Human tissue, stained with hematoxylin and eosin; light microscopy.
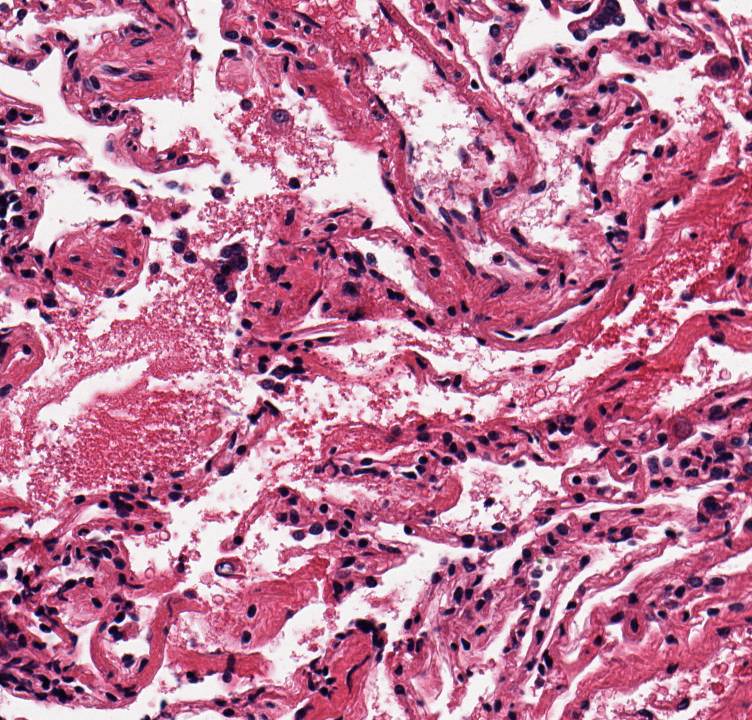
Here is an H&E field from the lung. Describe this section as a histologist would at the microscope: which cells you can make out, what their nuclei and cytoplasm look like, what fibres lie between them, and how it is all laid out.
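Notice branching pink tissue strands across the whole field enclosing irregular clear spaces in a mesh. Their nuclei, mostly small, dark and elongated, lie along the strands. At the left, just below the middle, a large cluster of closely packed red blood cells fills a space.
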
